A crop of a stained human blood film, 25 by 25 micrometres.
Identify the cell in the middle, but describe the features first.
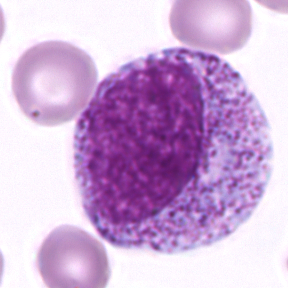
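Outline round, smooth. Chromatin finely stippled, not coarsely clumped. Cytoplasm: numerous dark purple granules scattered throughout; no vacuoles. Cell: promyelocyte.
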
